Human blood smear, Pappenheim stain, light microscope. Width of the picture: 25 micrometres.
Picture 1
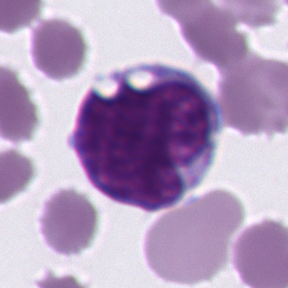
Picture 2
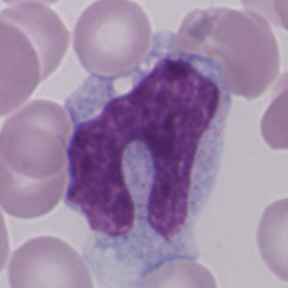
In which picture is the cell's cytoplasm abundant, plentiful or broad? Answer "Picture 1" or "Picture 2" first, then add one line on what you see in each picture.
Picture 2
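In picture 1: The nucleus fills most of the cell.
In picture 2: The cytoplasm is abundant and pale grey-blue.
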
